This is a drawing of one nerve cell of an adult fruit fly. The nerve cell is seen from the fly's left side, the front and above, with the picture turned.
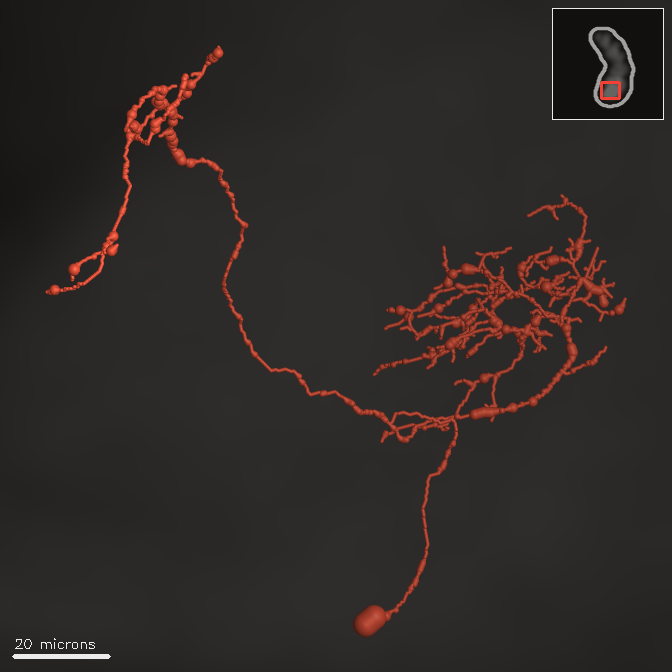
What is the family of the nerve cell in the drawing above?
LC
